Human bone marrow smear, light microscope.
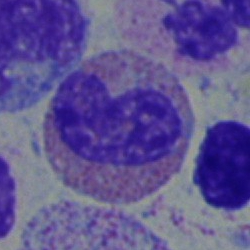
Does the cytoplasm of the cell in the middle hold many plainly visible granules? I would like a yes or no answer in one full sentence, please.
Yes, this cell's cytoplasm carries many visible granules.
